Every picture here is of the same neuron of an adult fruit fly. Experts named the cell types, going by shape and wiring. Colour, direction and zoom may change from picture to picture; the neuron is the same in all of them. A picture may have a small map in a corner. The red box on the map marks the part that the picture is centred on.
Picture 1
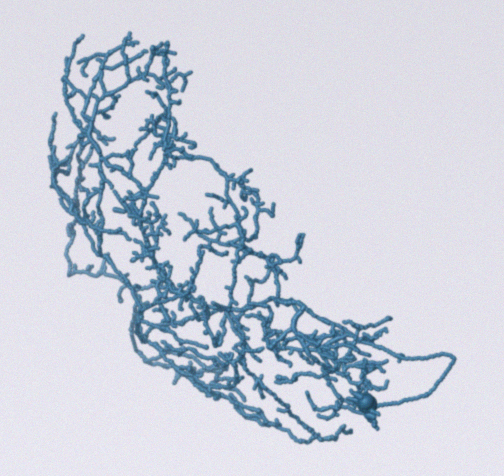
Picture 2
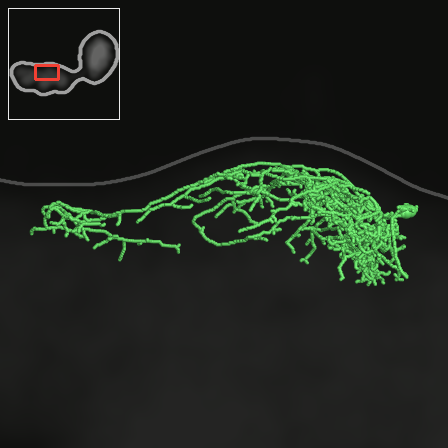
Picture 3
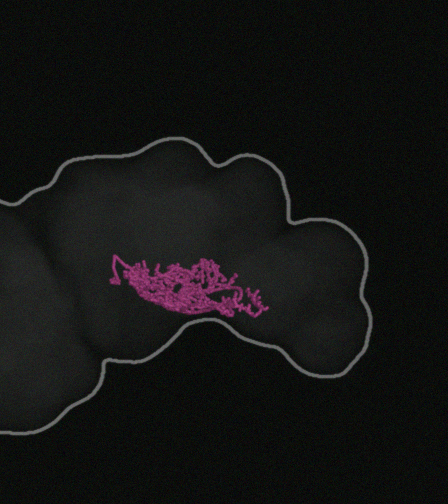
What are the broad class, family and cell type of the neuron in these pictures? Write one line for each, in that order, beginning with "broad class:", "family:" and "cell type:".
broad class: nerve-cord intrinsic neuron
family: hemilineage 19B
cell type: IN19B034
